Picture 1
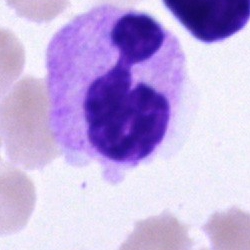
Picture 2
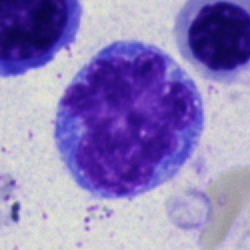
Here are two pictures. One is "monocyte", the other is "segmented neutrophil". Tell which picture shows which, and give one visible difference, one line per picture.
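Picture 1 shows a segmented neutrophil: The cytoplasm is plentiful and pale lilac.
Picture 2 shows a monocyte: The nucleus fills most of the cell.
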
